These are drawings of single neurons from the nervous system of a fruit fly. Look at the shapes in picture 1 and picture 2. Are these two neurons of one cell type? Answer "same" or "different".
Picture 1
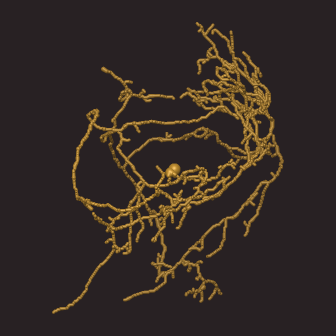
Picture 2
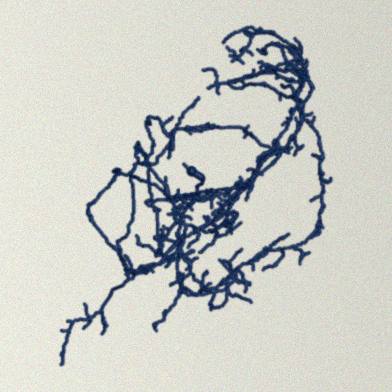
same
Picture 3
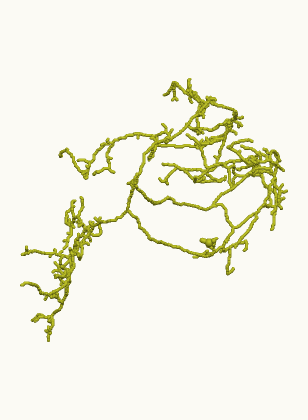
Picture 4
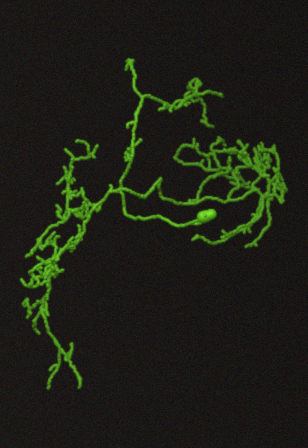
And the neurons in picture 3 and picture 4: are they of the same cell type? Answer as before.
same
